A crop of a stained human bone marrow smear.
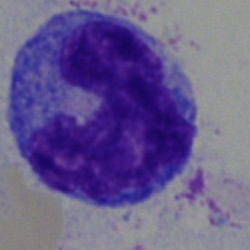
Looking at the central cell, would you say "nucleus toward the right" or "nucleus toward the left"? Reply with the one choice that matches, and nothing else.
Nucleus toward the right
